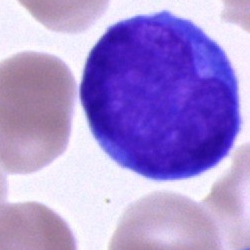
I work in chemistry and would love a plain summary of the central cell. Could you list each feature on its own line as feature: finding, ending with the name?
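Shape: round to slightly oval, smooth margin
Nucleus: fills most of the cell
Cytoplasm: narrow rim, deep intense blue
Pale zone: in the cytoplasm beside the nucleus, upper right
Name: blast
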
